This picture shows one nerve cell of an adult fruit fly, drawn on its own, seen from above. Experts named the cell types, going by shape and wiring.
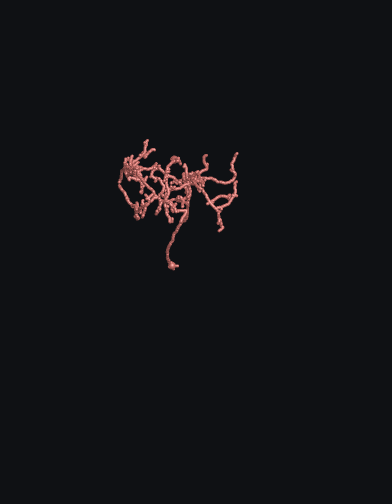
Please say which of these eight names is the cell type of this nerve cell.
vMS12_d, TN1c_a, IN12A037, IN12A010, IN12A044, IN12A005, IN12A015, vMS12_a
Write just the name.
IN12A044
